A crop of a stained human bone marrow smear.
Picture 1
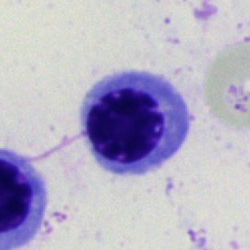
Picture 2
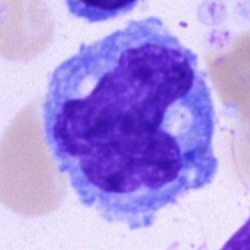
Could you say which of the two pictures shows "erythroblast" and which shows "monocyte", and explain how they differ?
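Picture 1 contains the erythroblast; picture 2, the monocyte. The erythroblast is round with a smooth edge, whereas the monocyte has an irregular outline with a frayed, ruffled edge. Erythroblast cytoplasm is blue and forms a rim that is wider on the right than on the left; monocyte cytoplasm is pale grey-blue. Clear round vacuoles lie in the monocyte cytoplasm beside the nucleus, while the erythroblast cytoplasm shows none.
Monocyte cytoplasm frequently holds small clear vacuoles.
No granules are visible in the erythroblast cytoplasm.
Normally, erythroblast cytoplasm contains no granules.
Part of another nucleated cell is cut off by the top edge of picture 2.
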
